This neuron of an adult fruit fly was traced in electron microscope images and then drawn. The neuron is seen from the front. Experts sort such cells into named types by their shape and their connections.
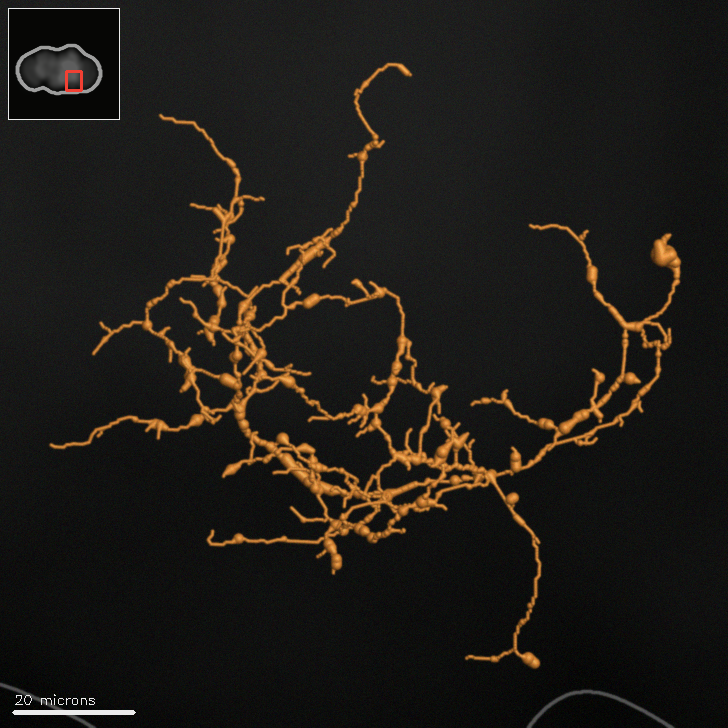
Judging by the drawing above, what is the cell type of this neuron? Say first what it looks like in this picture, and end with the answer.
By the scale bar it is about 100 microns wide in this view. Dozens of branch ends can be seen. Its broad class is nerve-cord intrinsic neuron. Its cell type is IN20A.22A016.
